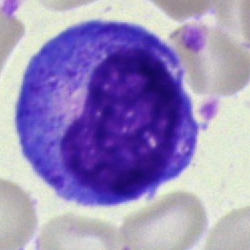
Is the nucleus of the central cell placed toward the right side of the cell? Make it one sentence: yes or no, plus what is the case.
Yes, toward the right of the cell is where its nucleus lies.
